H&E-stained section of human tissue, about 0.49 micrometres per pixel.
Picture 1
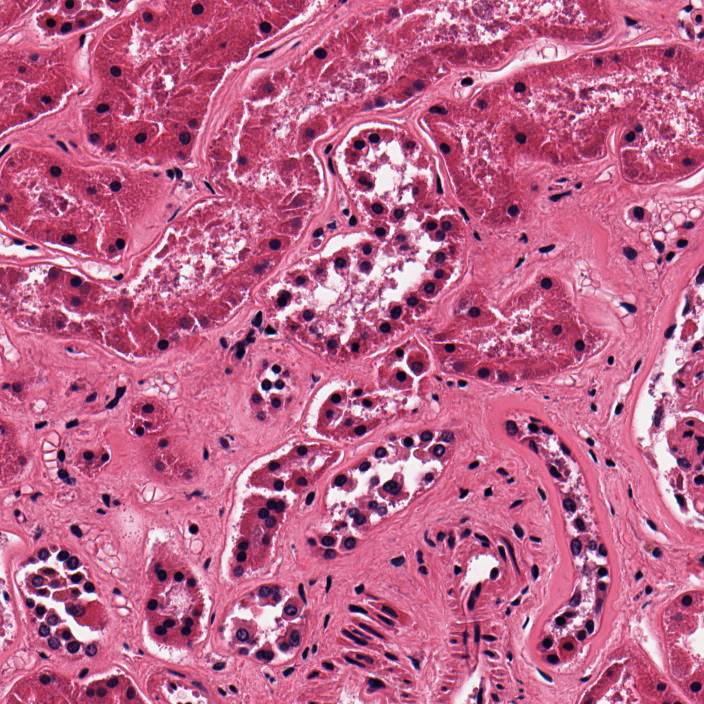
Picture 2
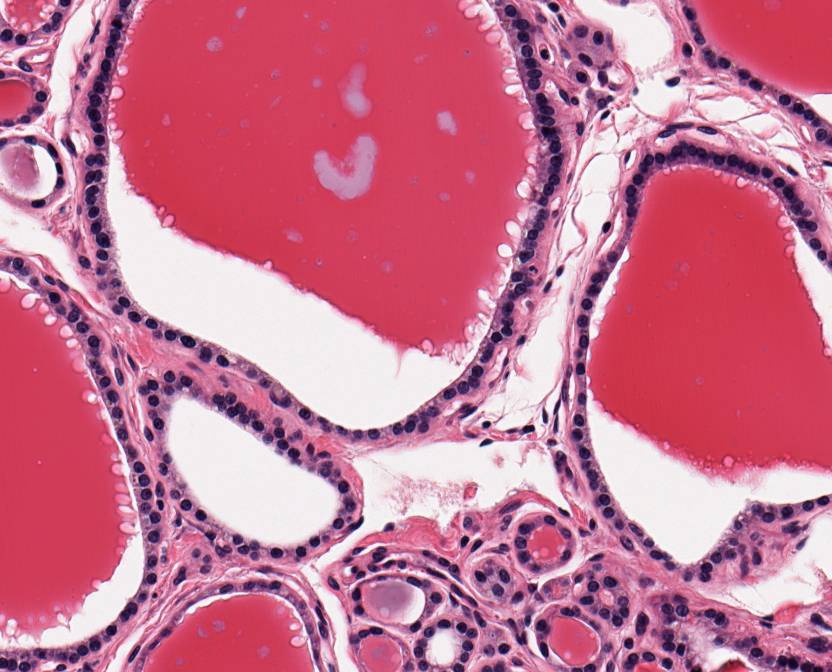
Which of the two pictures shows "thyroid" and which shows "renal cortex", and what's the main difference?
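Renal cortex is picture 1, thyroid is picture 2. The top half of picture 1 is broad, closely packed cords and tubules split by thin bands of pink stroma, the cells rich in granular, deeply eosinophilic cytoplasm, with about one small, round, dark nucleus apiece. Lower down, smaller separate tubules are lined by one layer of cells with round dark nuclei. The thyroid is large rounded follicles, mostly holding homogeneous deep pink colloid, with a cluster of much smaller ones at the bottom centre. Thin strands of pink fibrous stroma separate them.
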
